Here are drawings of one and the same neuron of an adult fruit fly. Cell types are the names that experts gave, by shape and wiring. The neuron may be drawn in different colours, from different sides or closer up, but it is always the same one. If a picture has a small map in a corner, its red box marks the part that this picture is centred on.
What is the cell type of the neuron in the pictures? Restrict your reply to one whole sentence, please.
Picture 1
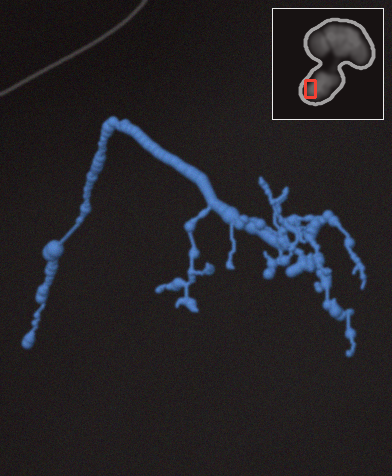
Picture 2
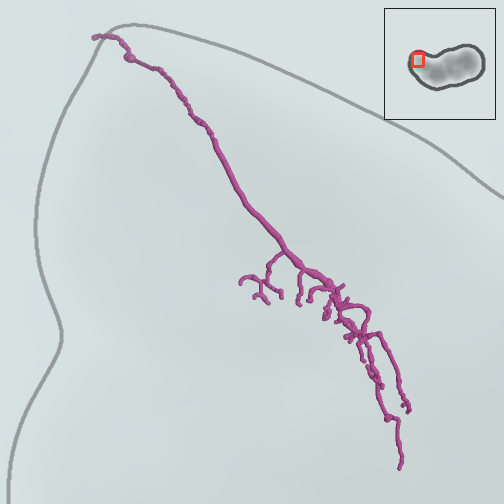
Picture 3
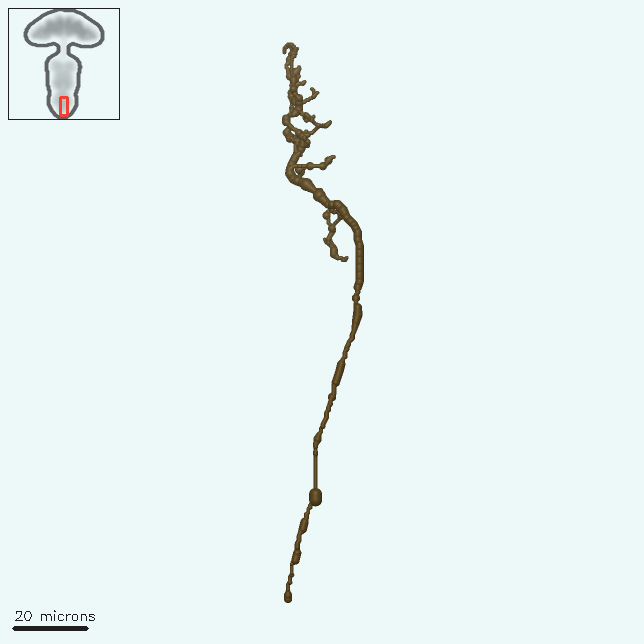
This neuron is typed as SNxx03.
